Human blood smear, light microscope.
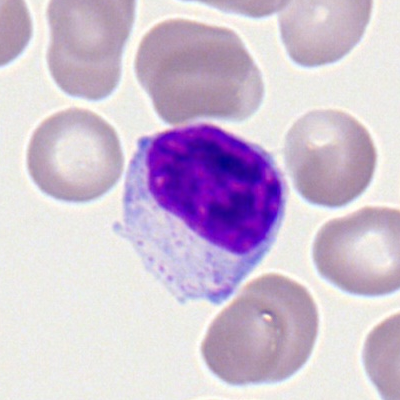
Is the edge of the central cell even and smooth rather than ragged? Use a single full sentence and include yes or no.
No, by its outline the cell is rough, not smooth and even.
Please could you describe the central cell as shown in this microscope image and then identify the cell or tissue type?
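Toward the upper right part of the cell sits the nucleus, with dense, clumped chromatin staining dark purple. Pale blue cytoplasm lies mostly below and to the left of it, with small reddish-purple granules scattered through it. The cell described is a lymphocyte.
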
